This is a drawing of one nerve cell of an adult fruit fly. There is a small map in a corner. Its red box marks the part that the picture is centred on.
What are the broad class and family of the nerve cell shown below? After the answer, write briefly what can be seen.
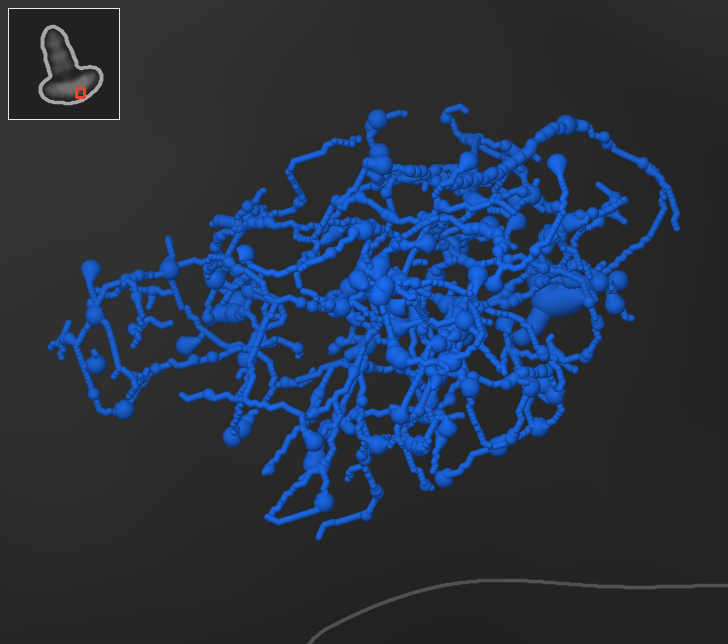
This is a central-brain intrinsic neuron. The family is hemilineage ALl1_dorsal. The cell body is on the right of the picture. Dozens of branch ends can be seen.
